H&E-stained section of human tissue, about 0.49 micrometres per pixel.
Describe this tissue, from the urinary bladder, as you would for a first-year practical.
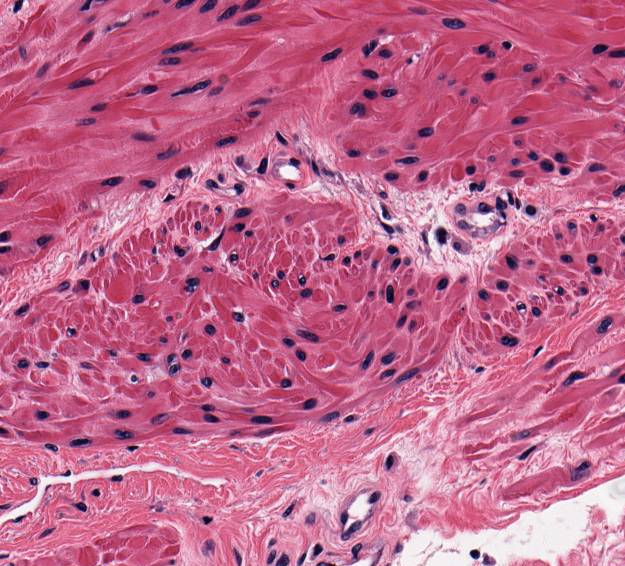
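Here you see bundles of smooth muscle cut in different planes, with thin strands of connective tissue between them. The central bundle is cut across, so its cells appear as rounded to polygonal pink profiles. Above and below it, the cells run lengthwise and show elongated, cigar-shaped nuclei. Between the central bundle and its neighbours lies pale, loose, wispy connective tissue.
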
